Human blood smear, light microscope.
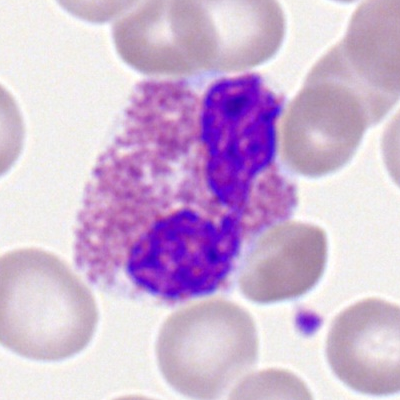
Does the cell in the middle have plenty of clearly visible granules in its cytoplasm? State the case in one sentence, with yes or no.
Yes, it is many visible granules that the cytoplasm of this cell contains.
